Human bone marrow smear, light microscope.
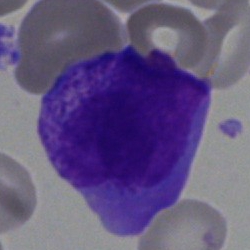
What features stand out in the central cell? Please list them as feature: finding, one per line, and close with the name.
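Nucleus: fills most of the cell
Chromatin: finely stippled, not coarsely clumped
Cytoplasm: narrow rim, widest at the bottom
Cytoplasm stain: blue
Name: blast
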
